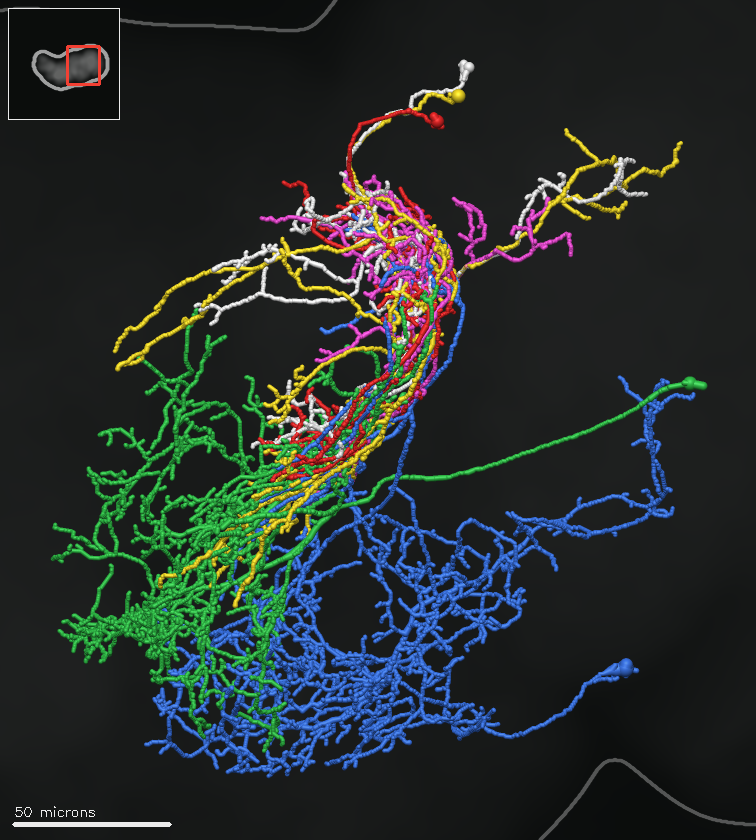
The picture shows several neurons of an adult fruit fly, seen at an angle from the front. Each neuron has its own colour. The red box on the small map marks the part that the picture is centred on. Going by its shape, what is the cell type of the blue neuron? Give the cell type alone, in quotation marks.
"GNG587"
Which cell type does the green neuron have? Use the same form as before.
"mALD4"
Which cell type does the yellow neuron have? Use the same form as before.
"CRE039"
